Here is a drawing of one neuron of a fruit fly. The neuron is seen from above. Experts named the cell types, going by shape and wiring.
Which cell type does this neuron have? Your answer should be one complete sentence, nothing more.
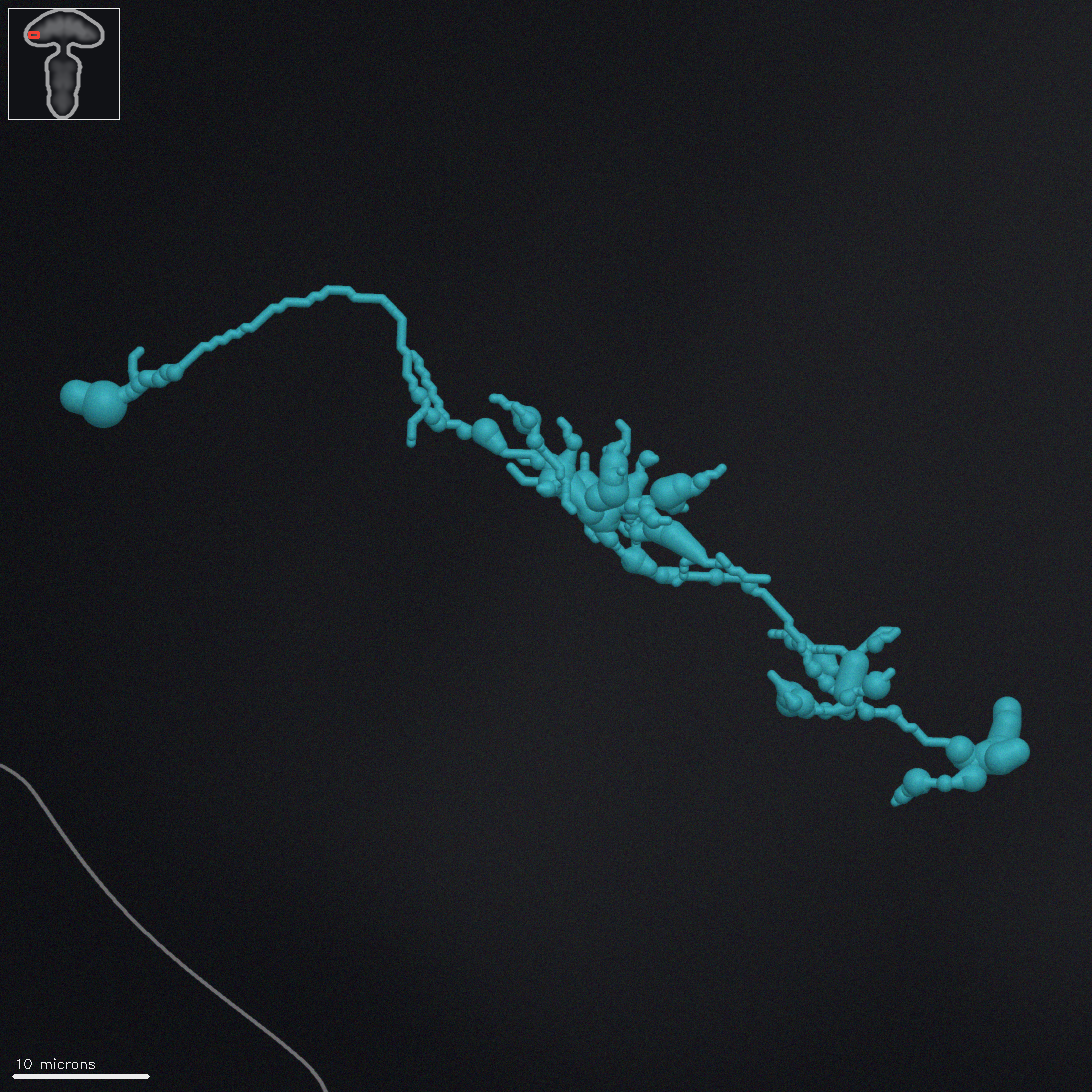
The cell type for the neuron is Mi4.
